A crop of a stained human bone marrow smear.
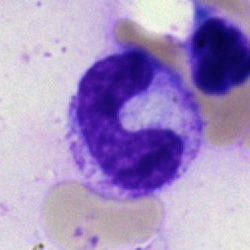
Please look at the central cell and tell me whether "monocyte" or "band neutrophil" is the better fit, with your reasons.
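Band neutrophil, not monocyte. Cytoplasm pale lilac-pink, fine purple granules scattered through it.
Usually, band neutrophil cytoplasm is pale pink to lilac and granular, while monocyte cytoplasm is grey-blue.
Chromatin dark purple, coarsely clumped.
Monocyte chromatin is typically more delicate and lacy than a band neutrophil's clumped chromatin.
Nucleus bent into a thick C, open to the right.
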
